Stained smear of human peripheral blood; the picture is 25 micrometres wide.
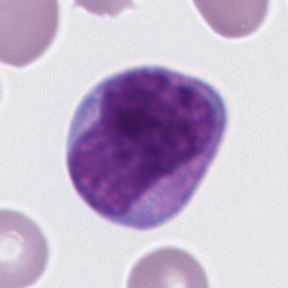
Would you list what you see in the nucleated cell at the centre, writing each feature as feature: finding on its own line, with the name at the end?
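Outline: smoothly rounded, no projections
Nucleus: fills most of the cell
Cytoplasm: widest as a crescent at the lower right
Granules: none coarse in the pale cytoplasm
Name: atypical promyelocyte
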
